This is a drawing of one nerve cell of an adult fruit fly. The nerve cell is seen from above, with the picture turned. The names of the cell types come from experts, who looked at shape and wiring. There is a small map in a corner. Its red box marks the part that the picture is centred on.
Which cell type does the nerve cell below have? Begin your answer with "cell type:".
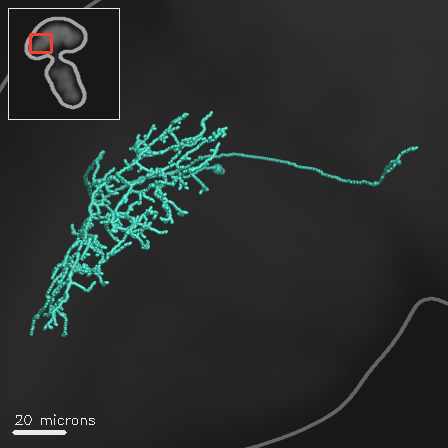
cell type: MeVP4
